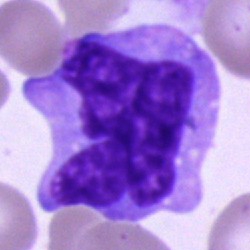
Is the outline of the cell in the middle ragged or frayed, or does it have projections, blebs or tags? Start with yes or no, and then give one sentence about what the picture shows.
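Yes. The cell outline is irregular, with several blunt bulges.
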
